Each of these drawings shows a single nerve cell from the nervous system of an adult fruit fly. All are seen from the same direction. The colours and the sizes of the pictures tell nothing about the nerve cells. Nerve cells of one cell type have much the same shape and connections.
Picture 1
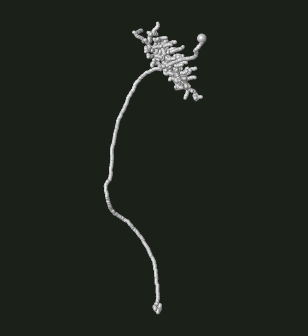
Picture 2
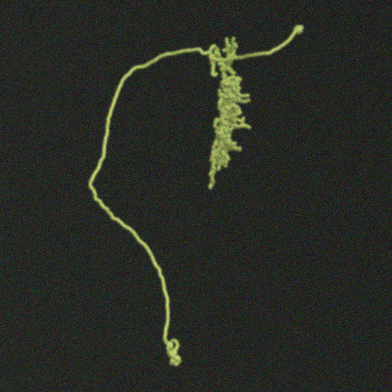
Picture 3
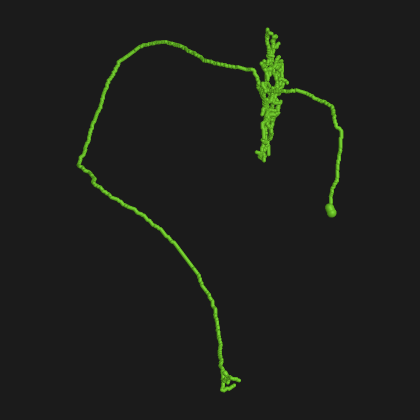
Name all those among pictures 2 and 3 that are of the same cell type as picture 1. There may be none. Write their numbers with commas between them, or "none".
2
